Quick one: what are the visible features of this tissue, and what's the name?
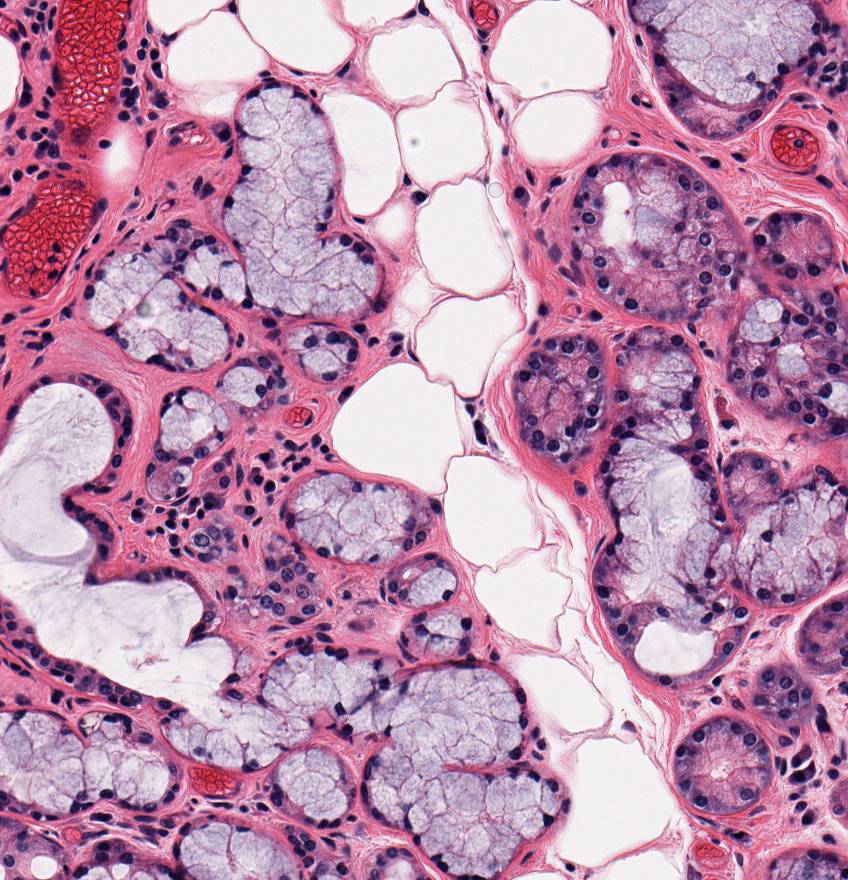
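A band of fat cells runs top to bottom through the middle of the field, with groups of glandular acini on either side. Most acini are mucous: their cytoplasm is pale bluish-grey and foamy, and their nuclei lie flattened against the cell bases. Bright pink fibrous connective tissue separates the acini. At the left edge, a wide, irregular lumen holds pale grey-white mucus. This is minor salivary gland.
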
